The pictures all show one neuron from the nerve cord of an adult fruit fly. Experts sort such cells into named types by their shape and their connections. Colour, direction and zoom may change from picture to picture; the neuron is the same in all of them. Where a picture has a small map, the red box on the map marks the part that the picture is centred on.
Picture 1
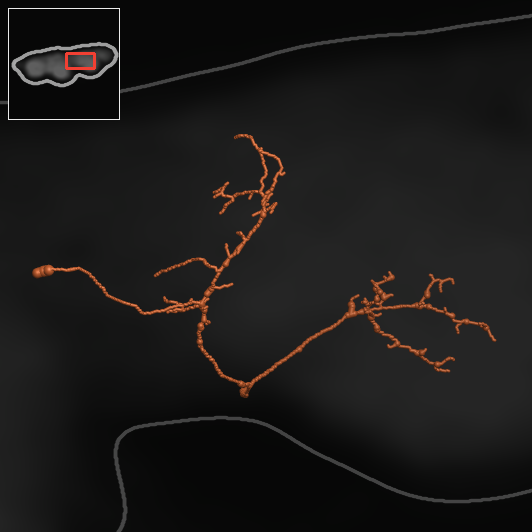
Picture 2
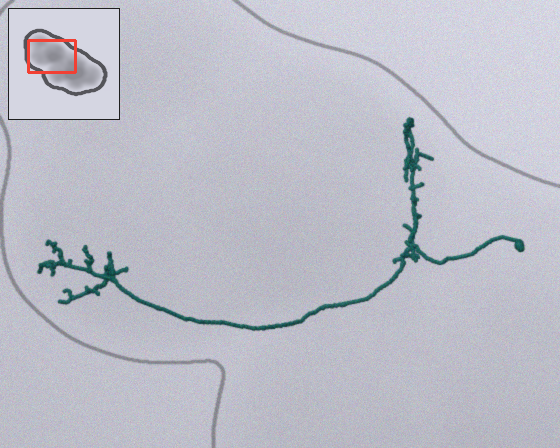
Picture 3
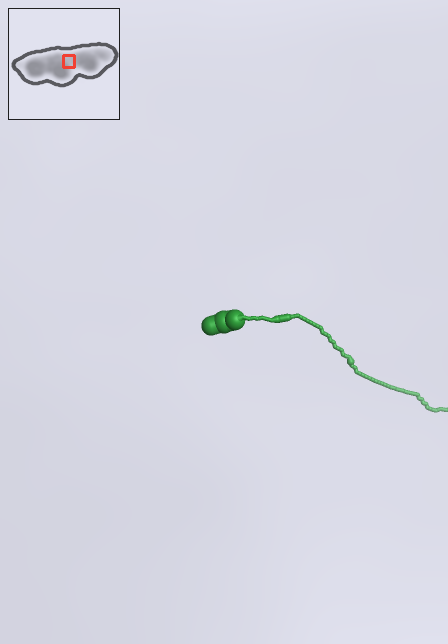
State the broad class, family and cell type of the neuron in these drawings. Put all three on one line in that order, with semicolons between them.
nerve-cord intrinsic neuron; hemilineage 01A; IN01A082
